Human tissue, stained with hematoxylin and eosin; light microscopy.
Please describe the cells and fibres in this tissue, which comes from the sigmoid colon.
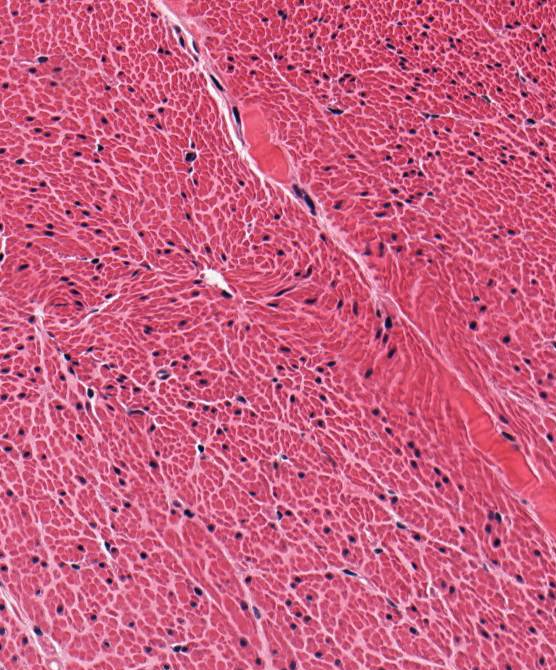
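First, closely packed muscle fibres fill the whole field, cut mostly across into many small polygonal pink profiles. Small dark blue oval nuclei are scattered singly, within the fibre profiles rather than crowded at their edges. Only thin pale strands of connective tissue run between fibres, outlining them in a fine network. Last, one small empty white lumen lies a little left of centre.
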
